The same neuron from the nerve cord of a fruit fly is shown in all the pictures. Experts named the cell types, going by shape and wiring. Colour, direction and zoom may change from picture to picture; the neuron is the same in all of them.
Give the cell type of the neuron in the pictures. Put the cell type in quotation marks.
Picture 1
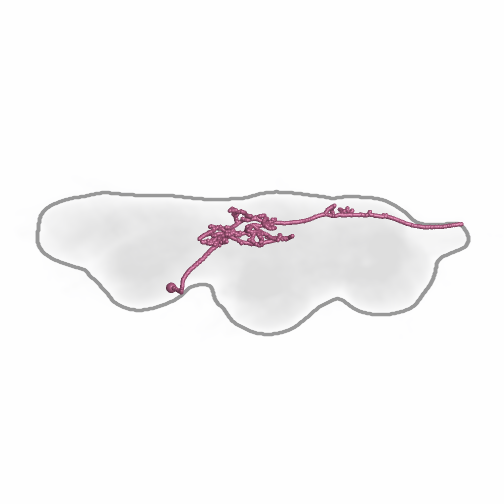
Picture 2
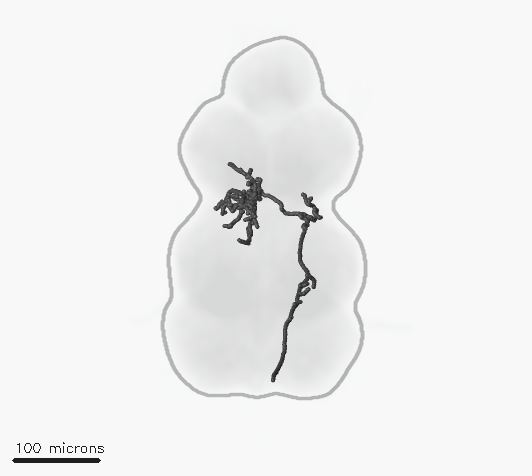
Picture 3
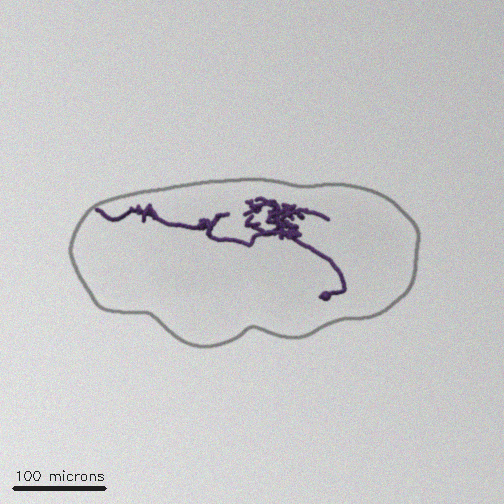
"AN07B050"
